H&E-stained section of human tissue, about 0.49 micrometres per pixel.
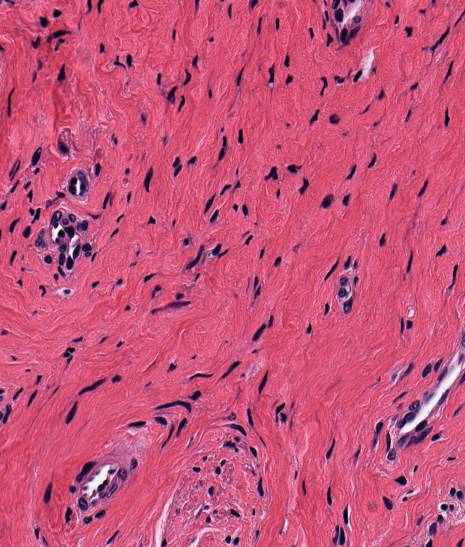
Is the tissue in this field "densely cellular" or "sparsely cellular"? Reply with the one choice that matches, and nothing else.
Sparsely cellular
